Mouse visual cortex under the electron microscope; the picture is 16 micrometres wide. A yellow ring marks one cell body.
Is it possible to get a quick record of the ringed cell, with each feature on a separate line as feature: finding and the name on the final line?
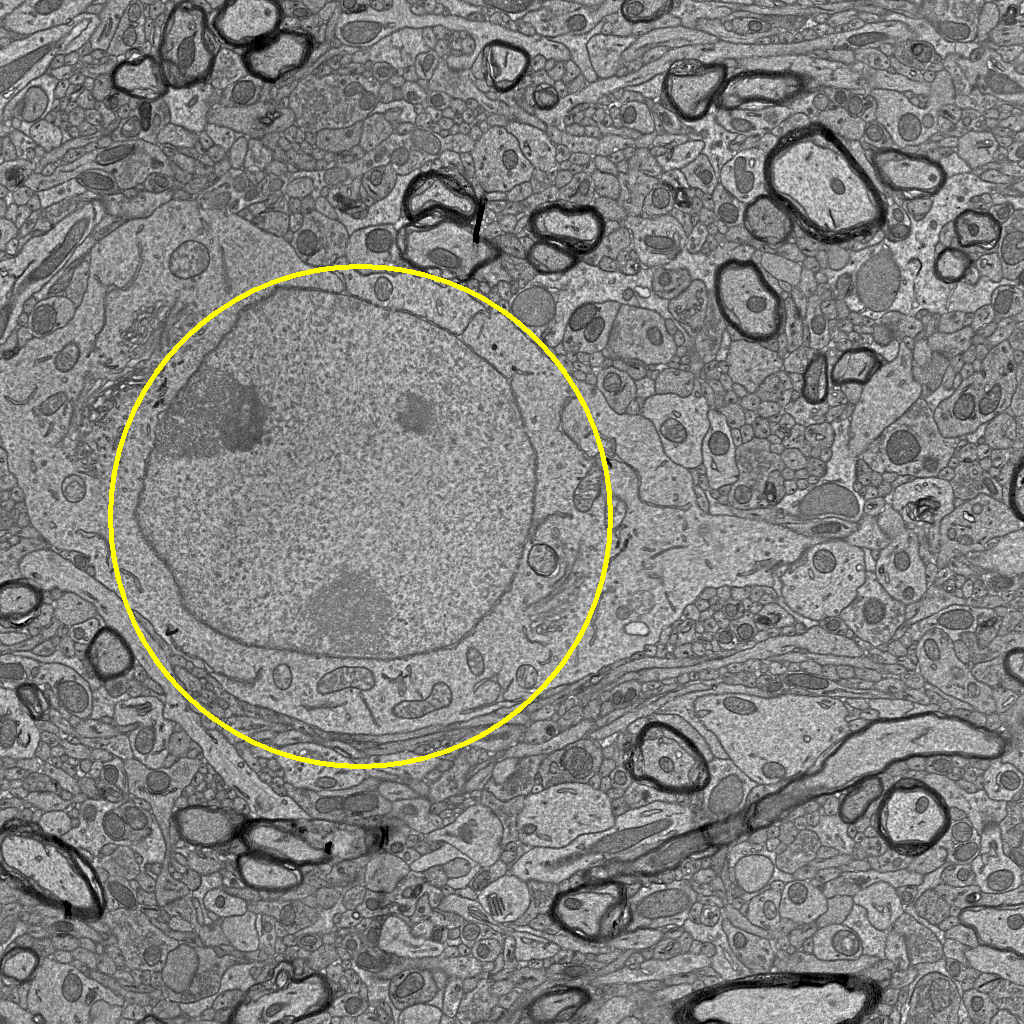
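Nucleus: large and rounded; notice it lies wholly inside the ring.
Envelope: runs smoothly, with no deep folds.
Chromatin: finely granular, with three darker, loosely textured patches scattered through it.
Process: a broad one, tapering as it leaves the body toward the right.
Name: excitatory neuron.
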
